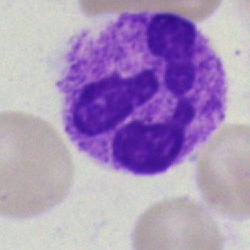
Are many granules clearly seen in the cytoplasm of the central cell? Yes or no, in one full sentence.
Yes, the cell's cytoplasm contains many granules that can be seen.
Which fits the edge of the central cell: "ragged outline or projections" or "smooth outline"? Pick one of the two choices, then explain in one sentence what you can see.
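Ragged outline or projections. The cell outline is roughly round, with a slightly ragged edge at the upper left.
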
